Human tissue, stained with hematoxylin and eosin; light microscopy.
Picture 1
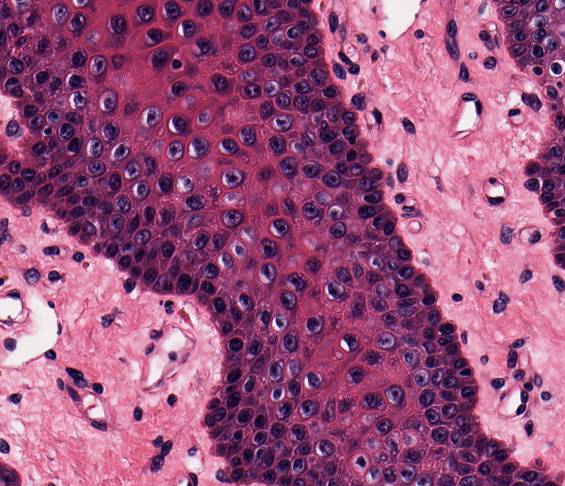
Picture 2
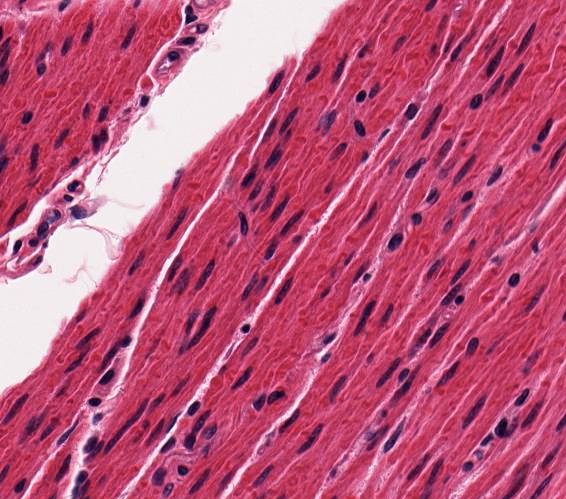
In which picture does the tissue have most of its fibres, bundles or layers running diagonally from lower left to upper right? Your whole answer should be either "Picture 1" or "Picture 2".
Picture 2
